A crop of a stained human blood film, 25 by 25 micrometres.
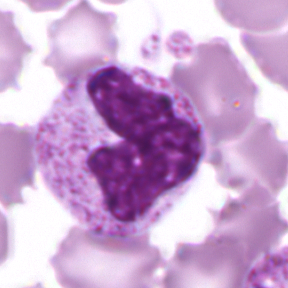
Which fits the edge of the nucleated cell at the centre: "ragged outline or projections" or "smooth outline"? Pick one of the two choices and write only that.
Smooth outline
